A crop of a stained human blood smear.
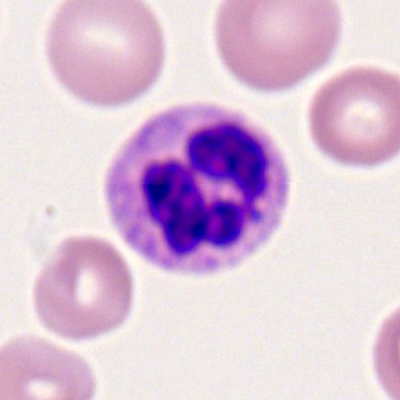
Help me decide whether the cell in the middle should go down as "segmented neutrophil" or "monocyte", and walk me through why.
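Segmented neutrophil, I'd say, not monocyte. The nucleus is divided into several lobes.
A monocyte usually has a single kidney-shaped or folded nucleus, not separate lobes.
The cytoplasm surrounds the nucleus on all sides, is pale pinkish-lilac, and holds fine, faint pinkish-purple granules.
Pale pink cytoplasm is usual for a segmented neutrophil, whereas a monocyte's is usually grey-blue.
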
